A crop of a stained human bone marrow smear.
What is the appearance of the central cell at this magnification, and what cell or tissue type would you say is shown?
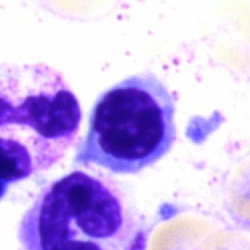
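First, the chromatin: dense, dark purple and coarsely clumped. Next, the cytoplasm: pale blue, with no visible granules. Last, the name: erythroblast.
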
